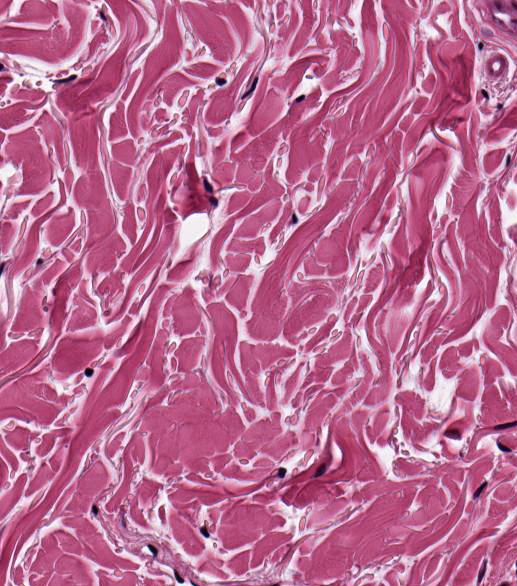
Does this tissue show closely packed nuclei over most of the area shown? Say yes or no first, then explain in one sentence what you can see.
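No. Nuclei are sparse and scattered singly between the bundles.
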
